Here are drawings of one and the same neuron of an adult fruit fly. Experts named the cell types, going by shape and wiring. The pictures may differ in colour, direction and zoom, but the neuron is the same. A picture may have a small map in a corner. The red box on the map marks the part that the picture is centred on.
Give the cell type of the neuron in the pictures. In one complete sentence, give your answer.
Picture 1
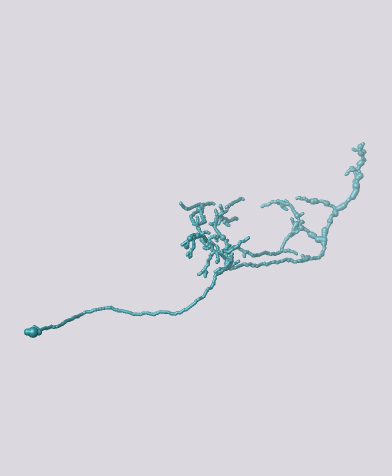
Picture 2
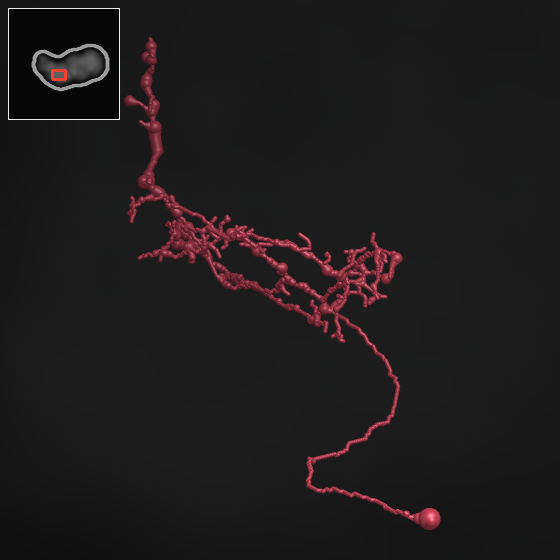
The cell type of the neuron here is IN14A091.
